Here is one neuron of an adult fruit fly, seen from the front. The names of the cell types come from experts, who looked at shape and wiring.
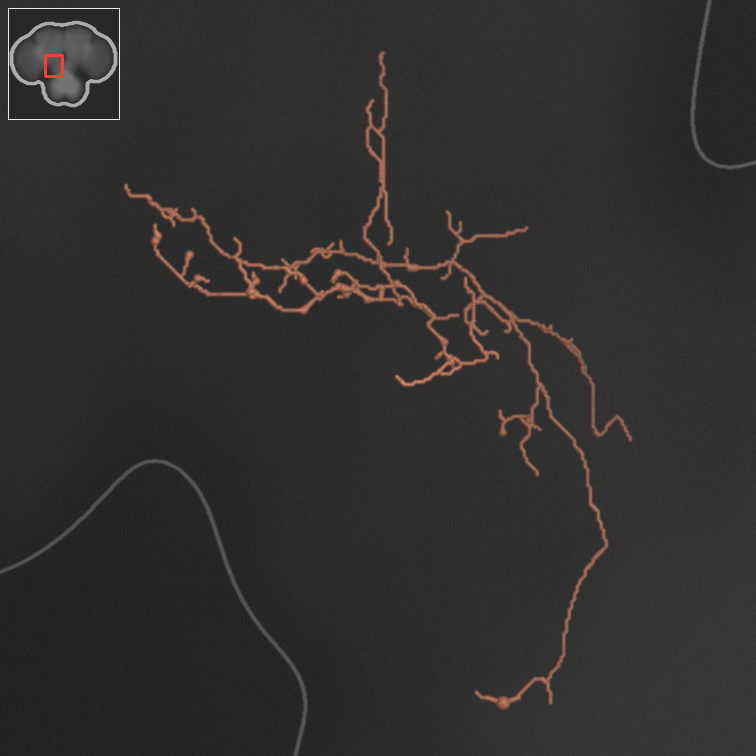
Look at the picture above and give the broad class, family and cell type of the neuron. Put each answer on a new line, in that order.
central-brain intrinsic neuron
hemilineage LB3
CB1233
